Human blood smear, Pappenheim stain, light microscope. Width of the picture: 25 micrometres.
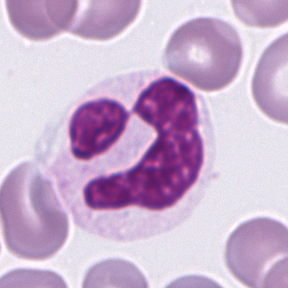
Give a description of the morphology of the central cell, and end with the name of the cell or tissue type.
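See how the nucleus splits into two lobes held together by a thin strand? The bigger lobe curves like a C opening toward the left. Chromatin's dark purple and coarsely clumped, and the cytoplasm has only fine, faint granules. So it's a segmented neutrophil.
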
